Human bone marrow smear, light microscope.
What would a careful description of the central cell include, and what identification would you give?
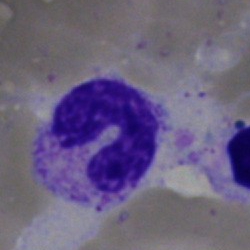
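Start with the outline, which is roughly round. Now follow the nucleus: it's a thick band bent into a C or horseshoe shape. Notice the narrow pale cleft running from its centre toward the lower left. You won't find any nucleoli. This is a band neutrophil.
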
